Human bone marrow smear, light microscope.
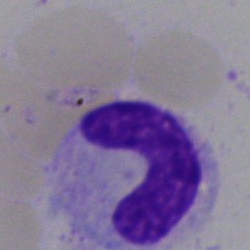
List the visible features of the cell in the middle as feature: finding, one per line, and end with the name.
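Nucleus: one unsegmented band, curved into a C.
Opening: the hollow of the curve faces lower left.
Chromatin: dense, dark purple, faintly mottled.
Shape: roughly round.
Identity: band neutrophil.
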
